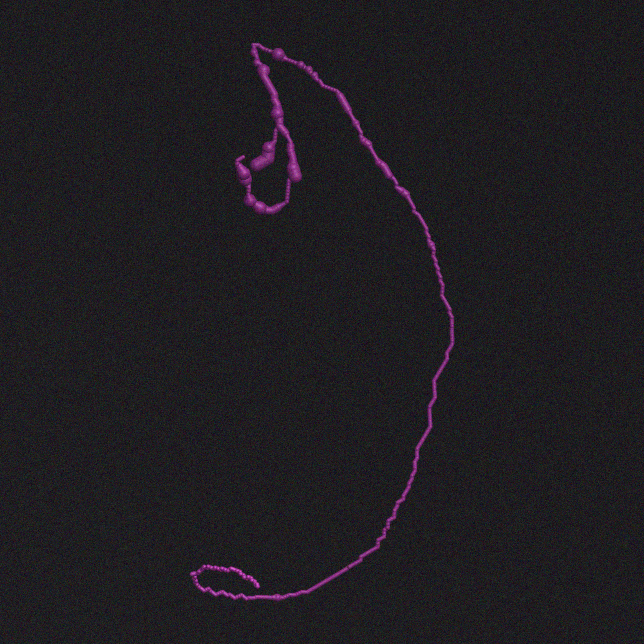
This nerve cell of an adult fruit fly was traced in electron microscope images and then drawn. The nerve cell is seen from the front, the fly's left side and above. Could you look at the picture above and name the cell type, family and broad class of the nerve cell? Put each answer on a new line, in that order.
ORN_DL4
class olfactory
sensory neuron entering the brain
